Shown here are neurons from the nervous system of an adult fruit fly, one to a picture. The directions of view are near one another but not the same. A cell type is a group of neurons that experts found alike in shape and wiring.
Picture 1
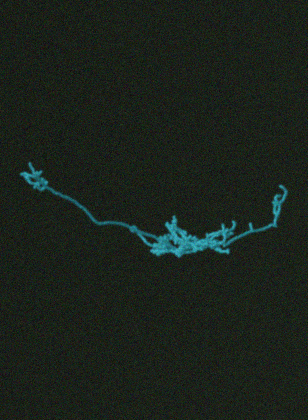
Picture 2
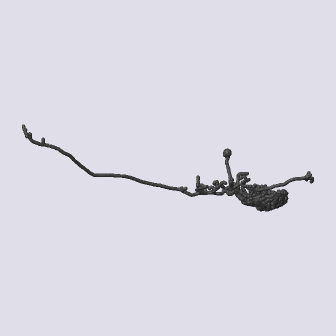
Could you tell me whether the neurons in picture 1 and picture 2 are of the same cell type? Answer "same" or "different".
different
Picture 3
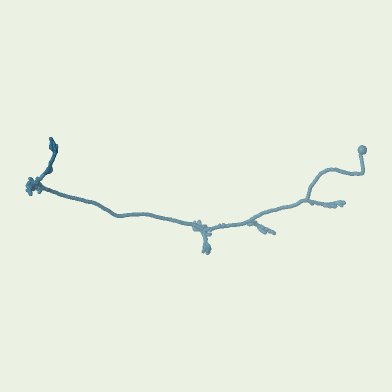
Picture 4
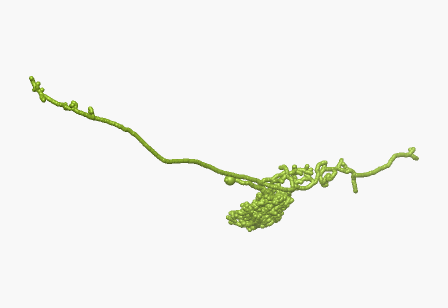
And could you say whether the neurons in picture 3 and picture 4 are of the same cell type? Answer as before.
different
